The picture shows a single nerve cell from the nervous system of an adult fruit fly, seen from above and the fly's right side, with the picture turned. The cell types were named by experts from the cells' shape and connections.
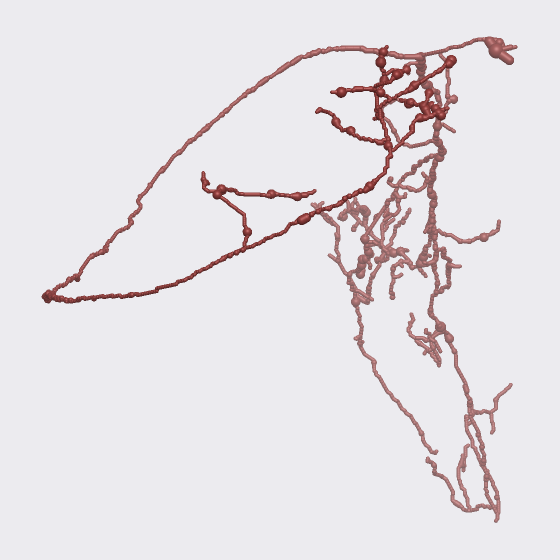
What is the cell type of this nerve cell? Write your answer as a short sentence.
The cell type is GNG438.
